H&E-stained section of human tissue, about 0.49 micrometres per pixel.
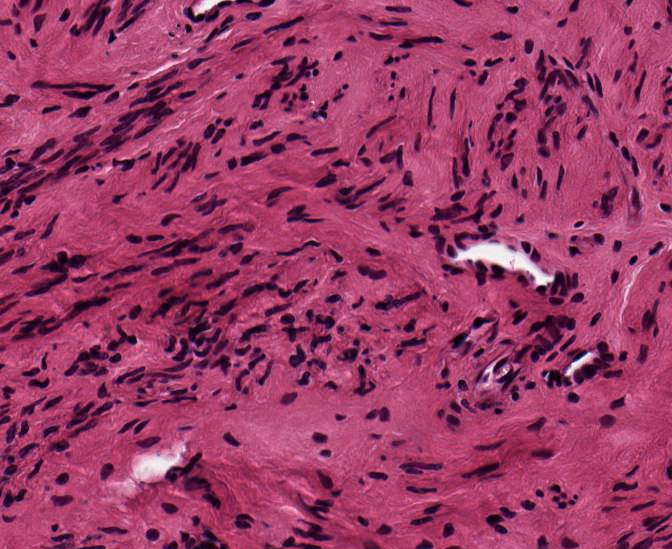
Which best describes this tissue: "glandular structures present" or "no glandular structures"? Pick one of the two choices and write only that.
No glandular structures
